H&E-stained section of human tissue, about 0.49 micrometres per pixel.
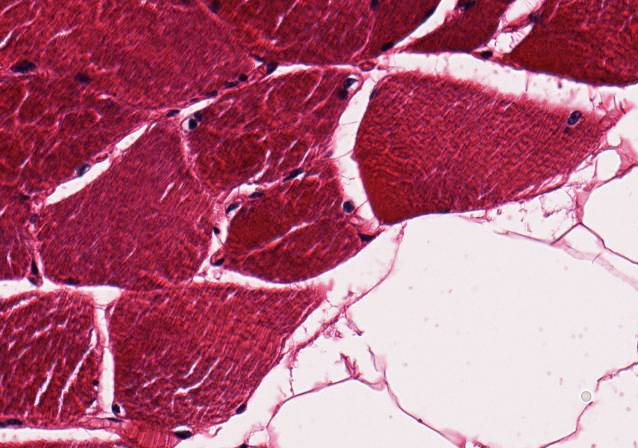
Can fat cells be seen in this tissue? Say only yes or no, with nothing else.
Yes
